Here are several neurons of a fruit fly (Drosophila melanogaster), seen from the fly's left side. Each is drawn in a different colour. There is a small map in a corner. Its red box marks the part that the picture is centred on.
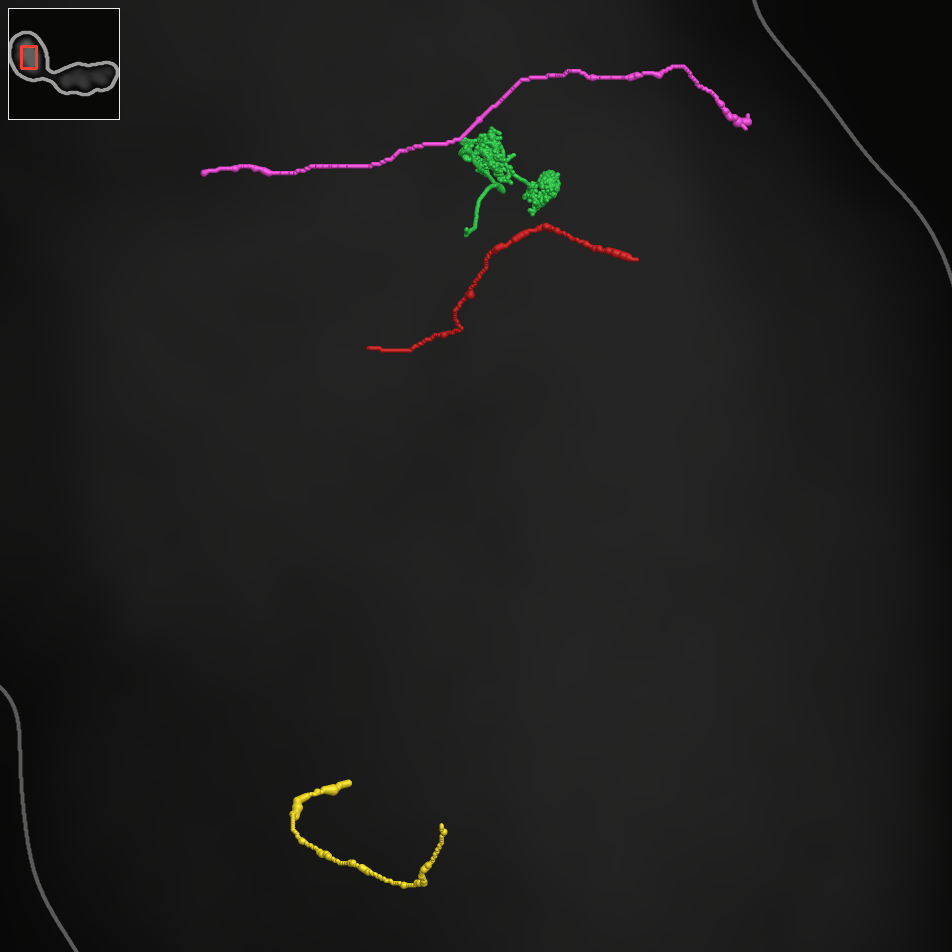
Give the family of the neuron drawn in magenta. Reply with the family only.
class visual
